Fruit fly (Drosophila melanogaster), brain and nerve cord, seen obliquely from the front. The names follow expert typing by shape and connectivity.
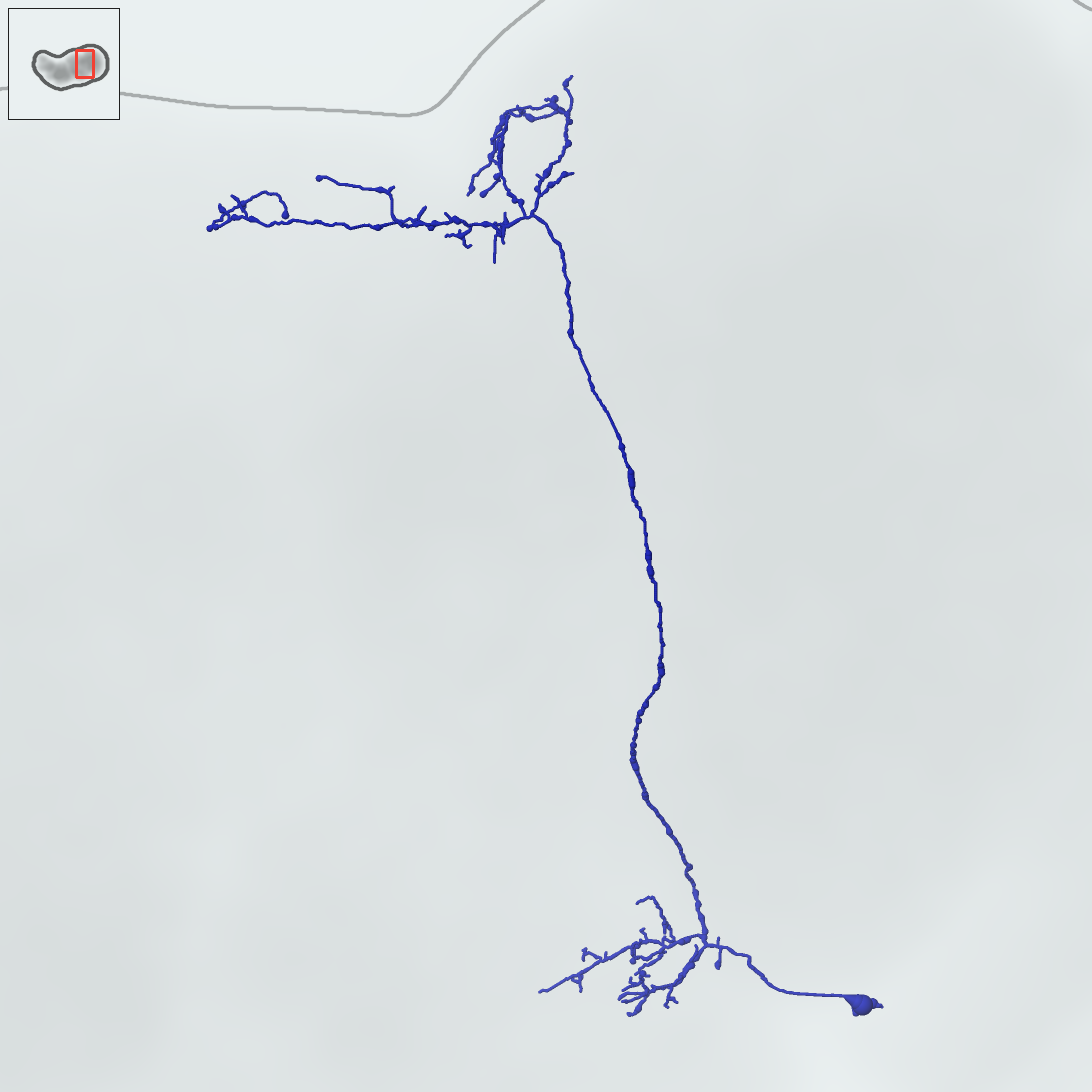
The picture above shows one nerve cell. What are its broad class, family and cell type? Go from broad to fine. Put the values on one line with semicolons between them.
central-brain intrinsic neuron; hemilineage FLAa2; CB4077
